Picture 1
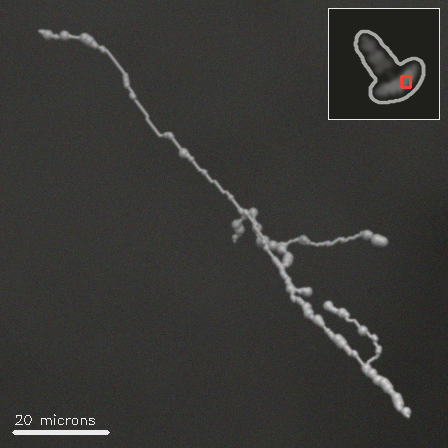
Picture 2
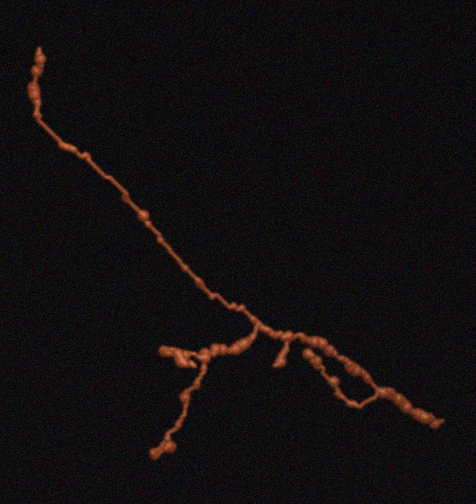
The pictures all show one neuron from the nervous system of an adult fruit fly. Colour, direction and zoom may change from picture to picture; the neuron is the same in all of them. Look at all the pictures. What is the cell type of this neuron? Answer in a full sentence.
The cell type is JO-DA.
